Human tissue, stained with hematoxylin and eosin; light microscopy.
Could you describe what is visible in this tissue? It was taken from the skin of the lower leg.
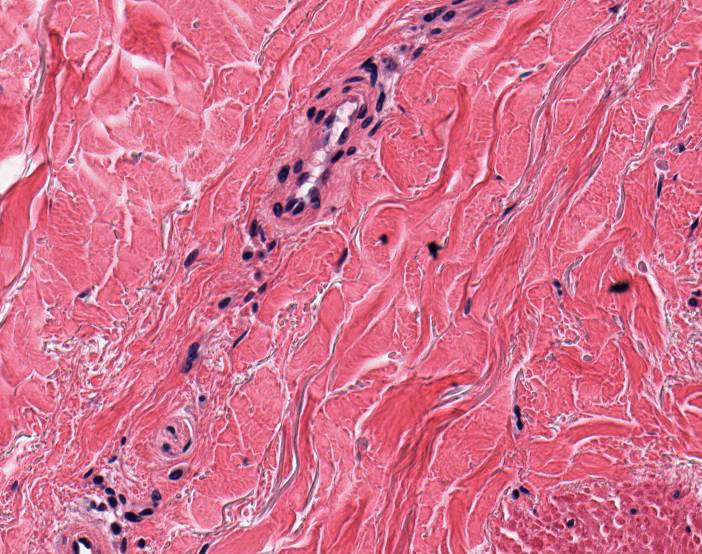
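Nearly the whole field consists of thick, closely packed eosinophilic collagen bundles. Sparse interbundle cells have dark, elongated, spindle-shaped nuclei. Dark nuclei cluster around a small vessel with a narrow pale lumen at upper centre. A second small cluster encircles tiny vessels near the lower left.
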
